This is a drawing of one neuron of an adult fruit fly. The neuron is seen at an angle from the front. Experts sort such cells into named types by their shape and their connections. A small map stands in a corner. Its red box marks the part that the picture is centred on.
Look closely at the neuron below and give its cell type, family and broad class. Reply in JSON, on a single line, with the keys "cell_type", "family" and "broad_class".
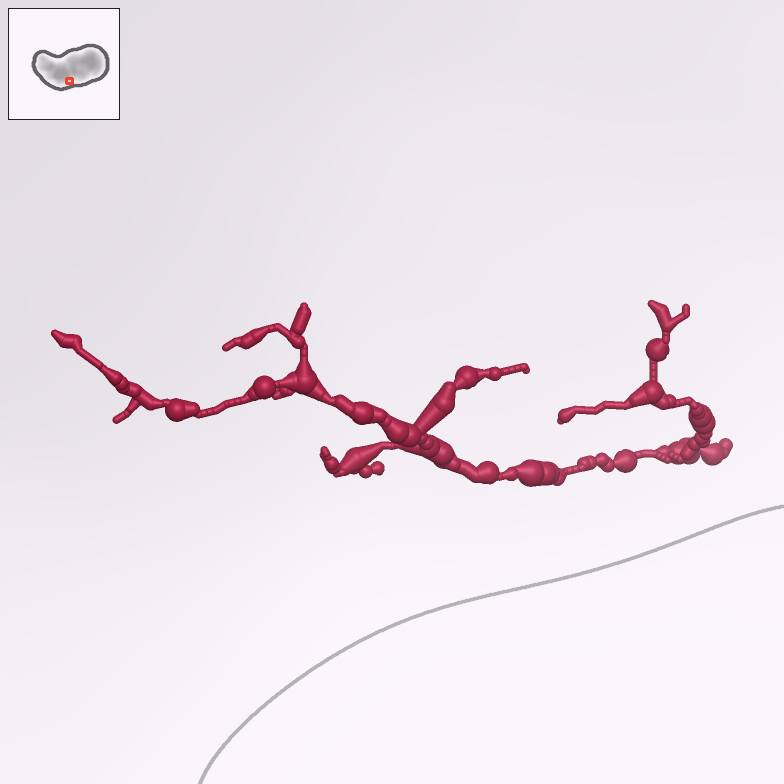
{"cell_type": "SNta29", "family": "class mechanosensory tactile", "broad_class": "sensory neuron entering the nerve cord"}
